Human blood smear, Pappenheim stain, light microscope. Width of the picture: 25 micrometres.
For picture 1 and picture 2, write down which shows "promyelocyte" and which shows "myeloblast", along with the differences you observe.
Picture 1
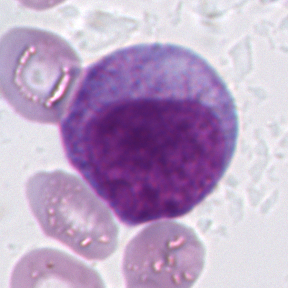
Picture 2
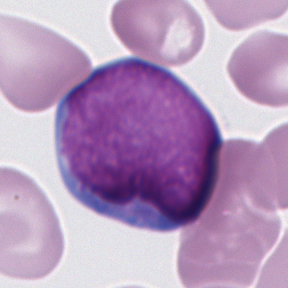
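Picture 2 is the myeloblast; picture 1, the promyelocyte. In the roughly round promyelocyte, the nucleus lies low, leaving the widest band of cytoplasm above it; in the myeloblast, the nucleus fills most of the cell, and its narrow rim of cytoplasm is widest along the lower edge. The promyelocyte's cytoplasm is bluish-purple, the myeloblast's blue. Fine purple granules sit in the promyelocyte's cytoplasm.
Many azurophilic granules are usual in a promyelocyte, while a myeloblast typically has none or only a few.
The myeloblast's chromatin is finely granular and evenly spread, without coarse dark clumps.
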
